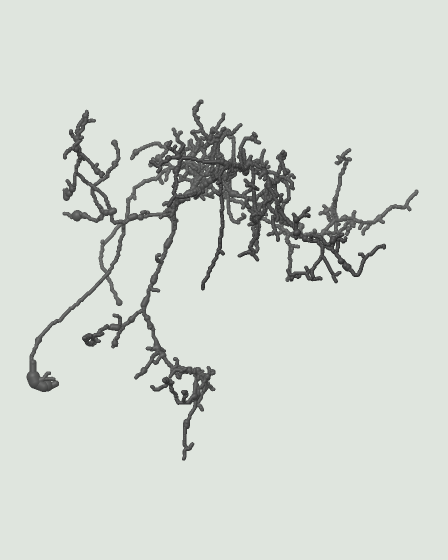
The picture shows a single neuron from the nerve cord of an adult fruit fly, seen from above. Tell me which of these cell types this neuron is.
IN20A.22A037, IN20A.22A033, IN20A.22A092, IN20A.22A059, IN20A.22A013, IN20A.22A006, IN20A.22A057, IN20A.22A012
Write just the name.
IN20A.22A013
